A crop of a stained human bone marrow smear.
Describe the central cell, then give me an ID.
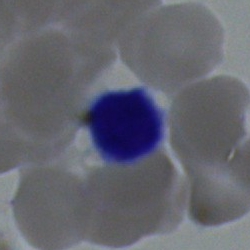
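Looking first at the nucleus, it is evenly dense and dark, and I can't make out any chromatin pattern. I see no distinct rim of coloured cytoplasm around it. Nor are there granules, either over the nucleus or around it. One small dark speck sits at its left edge. This is a lymphocyte, then.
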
